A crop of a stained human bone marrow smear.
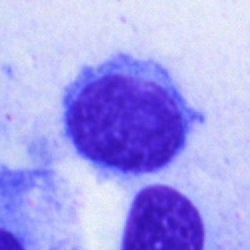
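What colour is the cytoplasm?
Blue.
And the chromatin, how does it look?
Dark purple, with a finely stippled texture.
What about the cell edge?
Irregular and frayed rather than smooth, with a small cytoplasmic tag projecting from the right edge.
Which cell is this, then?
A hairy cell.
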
